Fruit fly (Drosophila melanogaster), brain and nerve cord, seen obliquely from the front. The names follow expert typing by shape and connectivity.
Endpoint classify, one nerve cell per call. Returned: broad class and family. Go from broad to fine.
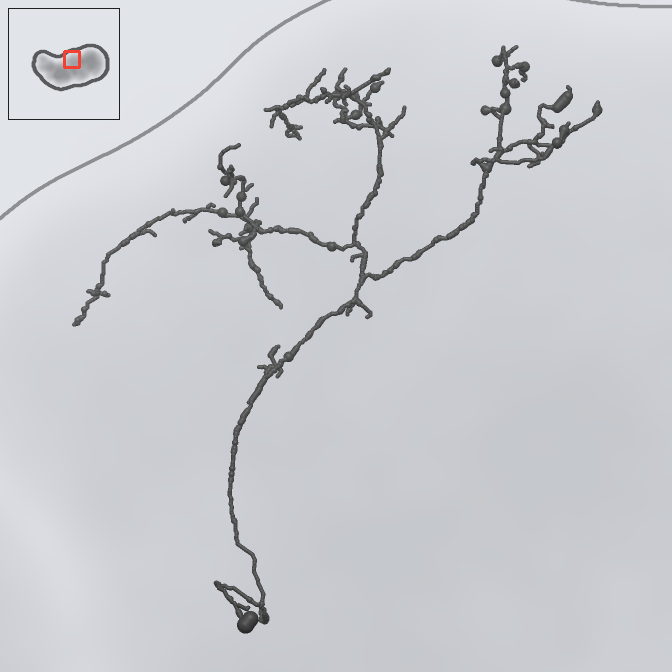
central-brain intrinsic neuron; hemilineage SLPal3_and_SLPal4_dorsal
